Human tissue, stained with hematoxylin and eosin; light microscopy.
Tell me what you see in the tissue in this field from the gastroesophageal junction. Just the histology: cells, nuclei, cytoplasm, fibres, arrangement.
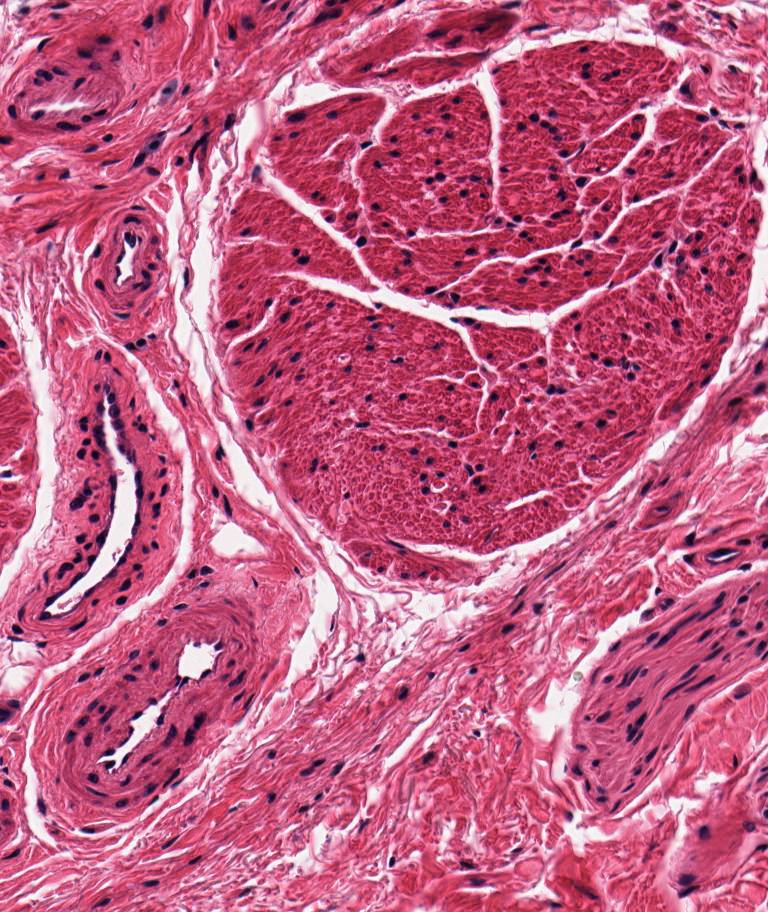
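One large rounded fibre bundle, cut in cross-section, fills the upper centre and right. Thin branching white clefts split it into several irregular smaller groups. Left-sided vessels have walls with elongated dark nuclei layered concentrically around the lumen. No epithelium, glands or fat cells are present.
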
